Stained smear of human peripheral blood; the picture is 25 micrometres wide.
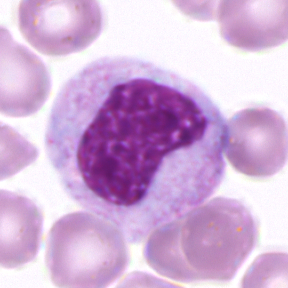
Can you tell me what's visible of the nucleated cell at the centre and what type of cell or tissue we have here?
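A roughly round outline encloses a bean-shaped nucleus, indented on its lower right side. Fine pinkish-purple granules are scattered through the cytoplasm, in which no vacuoles are seen. This is a metamyelocyte.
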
